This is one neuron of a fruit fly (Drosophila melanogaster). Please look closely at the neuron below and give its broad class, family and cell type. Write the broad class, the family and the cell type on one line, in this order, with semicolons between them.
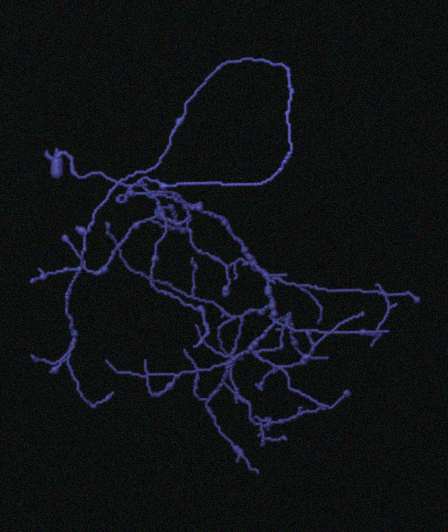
central-brain intrinsic neuron; hemilineage VLPl&d1_dorsal; AVLP231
